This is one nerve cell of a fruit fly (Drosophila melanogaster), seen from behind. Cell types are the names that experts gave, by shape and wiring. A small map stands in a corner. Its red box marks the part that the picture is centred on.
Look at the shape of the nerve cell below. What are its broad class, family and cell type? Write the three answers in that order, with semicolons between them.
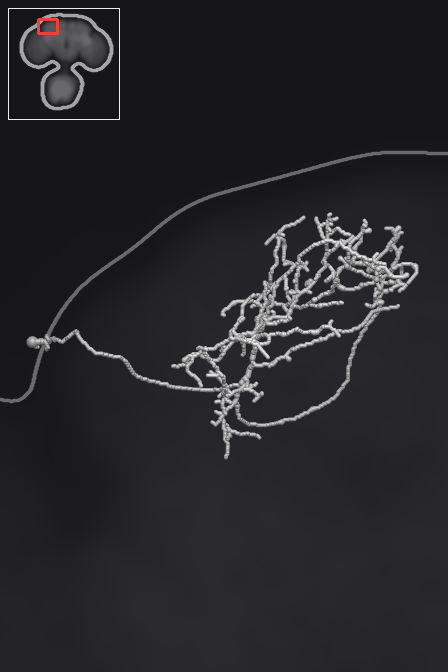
central-brain intrinsic neuron; hemilineage SLPal1; SLP018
